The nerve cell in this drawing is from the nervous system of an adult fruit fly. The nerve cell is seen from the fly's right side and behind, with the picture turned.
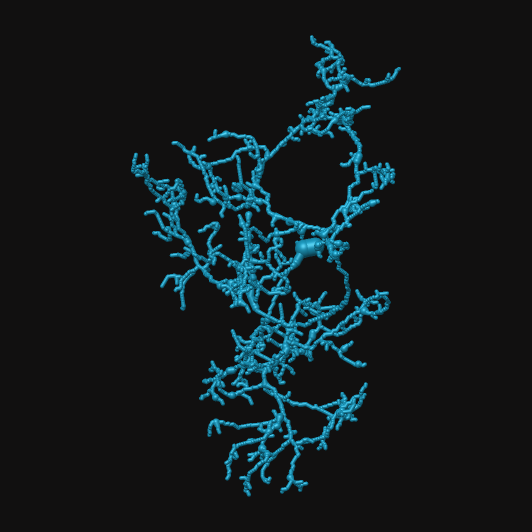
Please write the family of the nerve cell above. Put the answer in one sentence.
The family is hemilineage VLPl2_medial.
